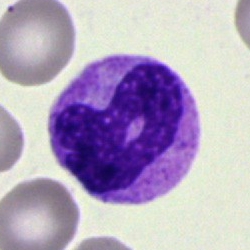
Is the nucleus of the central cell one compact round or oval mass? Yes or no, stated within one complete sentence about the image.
No, in this cell the nucleus is drawn out into a horseshoe, C, U or S shape without lobes.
